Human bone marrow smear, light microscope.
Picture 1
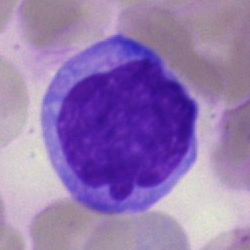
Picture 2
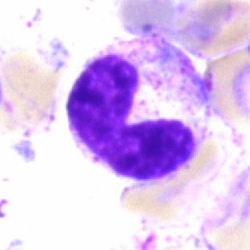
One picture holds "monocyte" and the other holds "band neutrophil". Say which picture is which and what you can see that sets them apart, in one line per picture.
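Picture 1 – monocyte. No granules are visible in the cytoplasm.
Picture 2 – band neutrophil. Fine pink-violet granules are scattered through the cytoplasm.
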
